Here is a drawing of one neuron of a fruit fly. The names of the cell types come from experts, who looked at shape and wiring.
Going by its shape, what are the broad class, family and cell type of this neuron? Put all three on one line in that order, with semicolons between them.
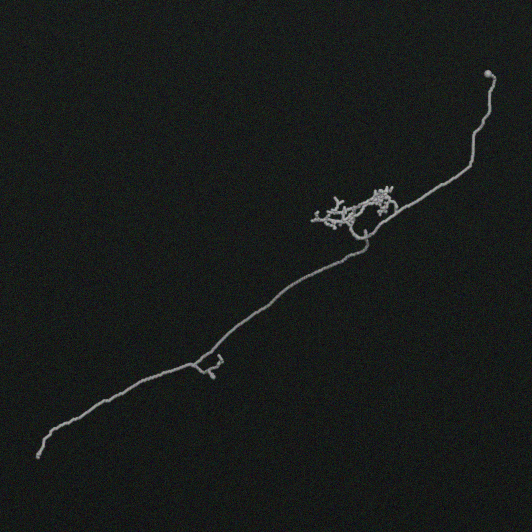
nerve-cord intrinsic neuron; hemilineage 10B; IN10B044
